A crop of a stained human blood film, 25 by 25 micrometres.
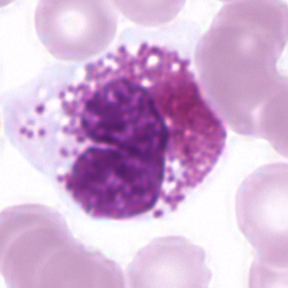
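Eosinophil, the central cell. Looking first at the chromatin, I find it dense, dark purple and coarsely clumped. Around it, the cytoplasm holds many round, reddish-purple granules of fairly even size, packed most densely on the right side. Near the top, small clear spots lie among the granules.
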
